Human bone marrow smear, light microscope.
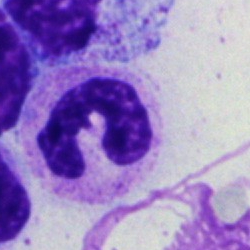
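Band neutrophil, the cell in the middle. First, the nucleus: a single curved band bent into a horseshoe shape, its open side facing downward. Next, the chromatin, which is dense, dark purple and coarsely clumped. Last, nucleoli: none are visible.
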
